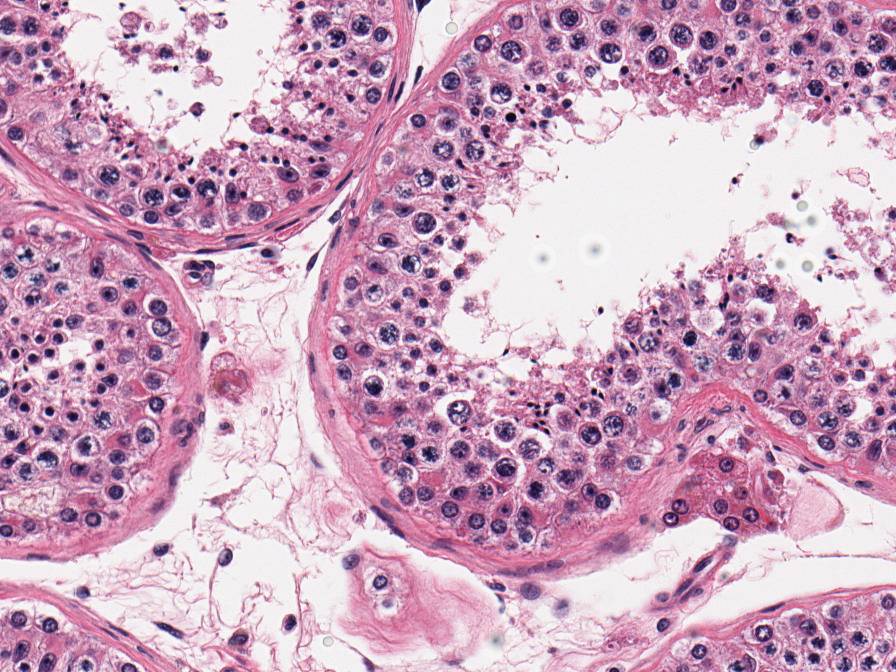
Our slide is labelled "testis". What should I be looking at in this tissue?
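It's testis, and the tubules fit well. Several rounded tubules, cut in cross-section, fill the field, the largest taking the centre and right. Each one is lined by a stratified epithelium many cell layers thick.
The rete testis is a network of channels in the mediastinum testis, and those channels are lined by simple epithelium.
These thick, layered linings therefore set the tubules apart from rete channels. In the middle layers of the epithelium sit large round primary spermatocytes with coarse, clumped, dark chromatin, while small, dense, dark nuclei gather in the layers nearest the lumen.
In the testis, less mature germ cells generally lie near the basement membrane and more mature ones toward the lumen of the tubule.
The layering here agrees with that order.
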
